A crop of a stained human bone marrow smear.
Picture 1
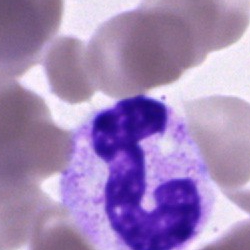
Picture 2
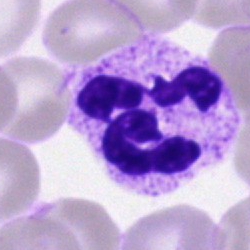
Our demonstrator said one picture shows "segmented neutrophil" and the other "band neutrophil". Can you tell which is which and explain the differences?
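Of the two, picture 1 contains the band neutrophil and picture 2 the segmented neutrophil. The band neutrophil's nucleus is a single thick curved band bent into a C shape.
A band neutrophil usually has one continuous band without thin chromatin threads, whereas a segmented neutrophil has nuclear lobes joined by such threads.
Otherwise the two cells look alike: both outlines are roughly round, both have dark purple chromatin, coarsely clumped in the band neutrophil and densely clumped in the segmented neutrophil, and neither nucleus shows nucleoli.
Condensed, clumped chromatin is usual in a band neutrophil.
No vacuoles are seen in the cytoplasm of the segmented neutrophil.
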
